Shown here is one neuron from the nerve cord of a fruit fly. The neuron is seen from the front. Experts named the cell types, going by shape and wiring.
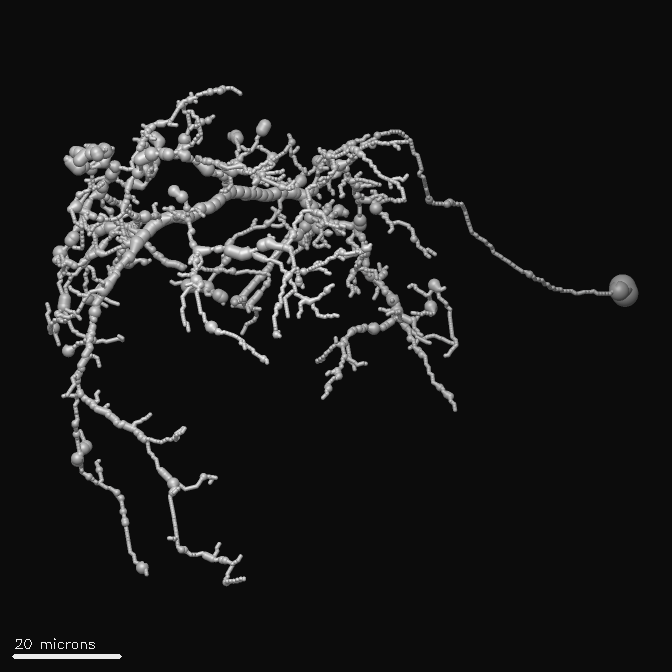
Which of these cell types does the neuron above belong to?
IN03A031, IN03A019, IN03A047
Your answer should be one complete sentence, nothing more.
This neuron carries the cell type designation IN03A047.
